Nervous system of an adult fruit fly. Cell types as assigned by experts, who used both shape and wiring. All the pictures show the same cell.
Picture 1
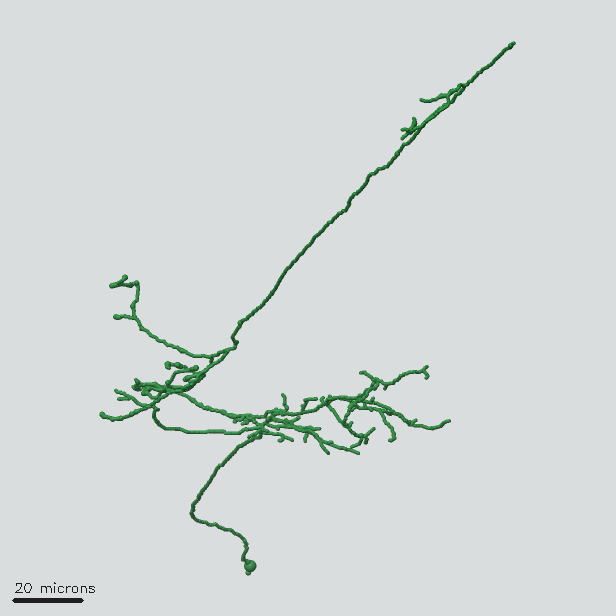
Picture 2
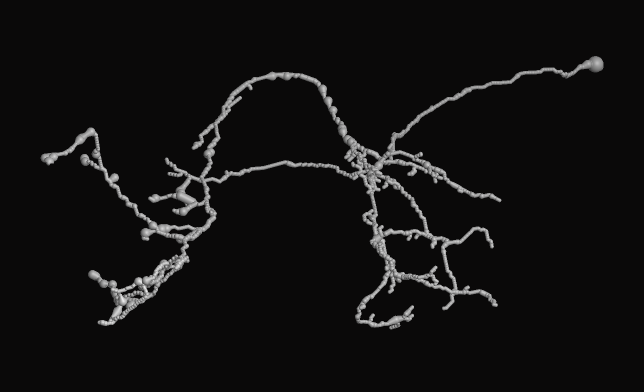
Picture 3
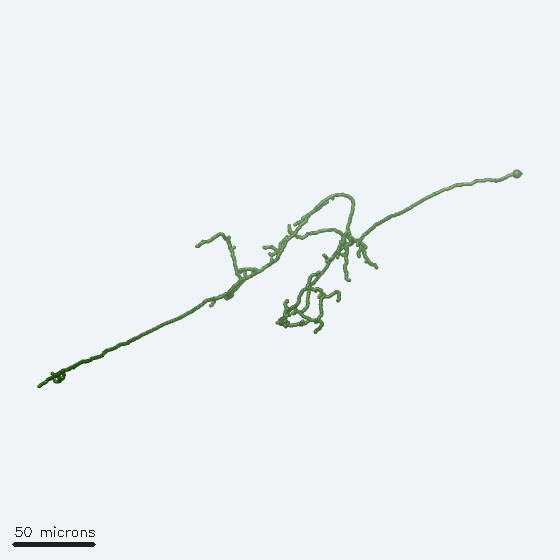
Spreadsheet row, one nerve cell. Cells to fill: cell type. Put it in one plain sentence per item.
The cell type is IN06A104.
